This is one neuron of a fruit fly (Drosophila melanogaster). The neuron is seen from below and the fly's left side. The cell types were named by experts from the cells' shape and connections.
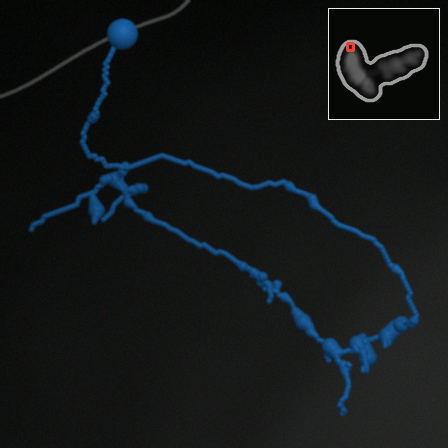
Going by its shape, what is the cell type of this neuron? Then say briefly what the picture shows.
It is of cell type Mi15. It is an optic-lobe intrinsic neuron. It is in the brain and does not reach the nerve cord. The cell body can be seen at the upper left of the picture.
